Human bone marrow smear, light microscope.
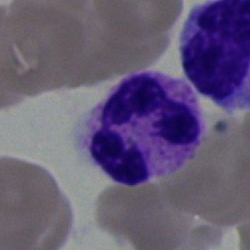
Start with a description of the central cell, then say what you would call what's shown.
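Here the outline is roughly round. Its chromatin is dense and dark purple, and the nucleus shows no nucleoli. Nor are there any vacuoles in the cytoplasm. This one is a segmented neutrophil.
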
